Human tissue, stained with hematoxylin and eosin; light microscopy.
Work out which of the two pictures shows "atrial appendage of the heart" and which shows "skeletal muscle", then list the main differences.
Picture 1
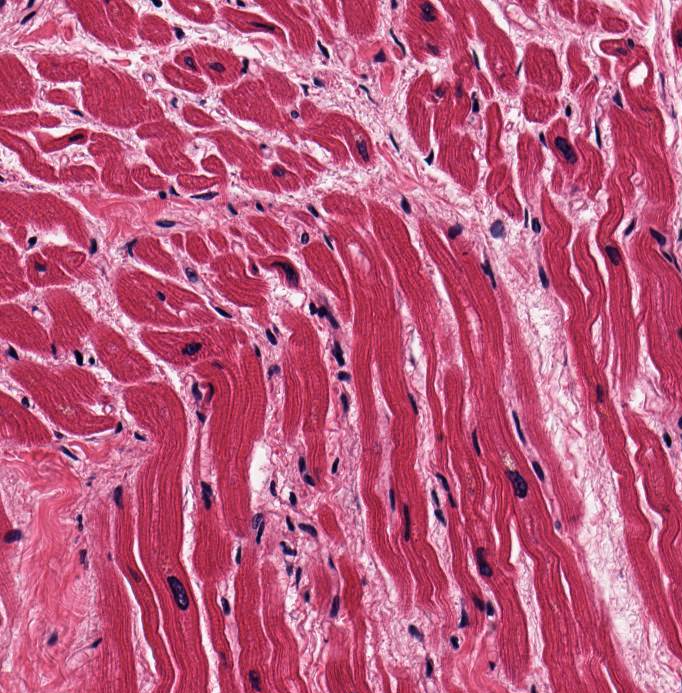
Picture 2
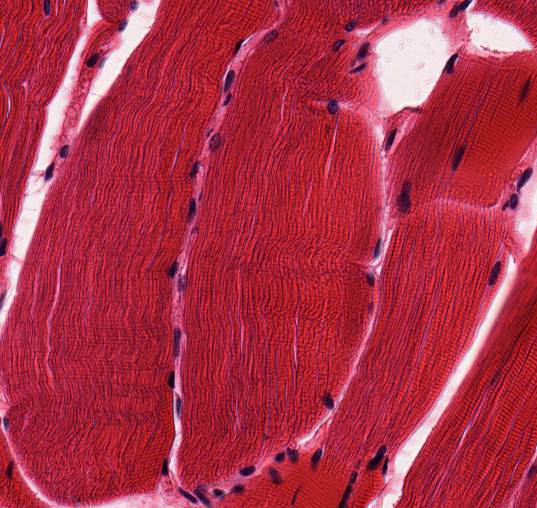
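The atrial appendage of the heart is shown in picture 1, and skeletal muscle in picture 2. In picture 1 the oval nuclei lie centrally within the fibres; in picture 2 the nuclei are dark, elongated and lie at the fibre edges.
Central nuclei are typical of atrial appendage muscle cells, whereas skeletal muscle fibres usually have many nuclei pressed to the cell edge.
Some lengthwise fibres in picture 1 branch and join neighbouring fibres, while those in picture 2 are unbranched and keep a roughly even width.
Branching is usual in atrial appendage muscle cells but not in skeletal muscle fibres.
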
